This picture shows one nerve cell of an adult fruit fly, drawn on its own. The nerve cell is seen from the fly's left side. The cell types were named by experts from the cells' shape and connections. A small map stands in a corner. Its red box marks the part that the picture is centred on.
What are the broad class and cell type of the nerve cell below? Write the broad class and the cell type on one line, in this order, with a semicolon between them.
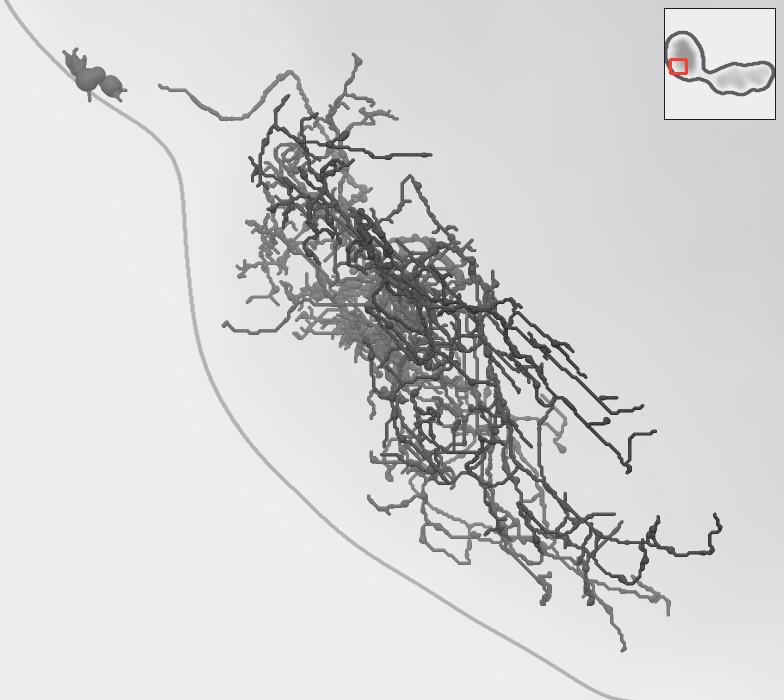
central-brain intrinsic neuron; GNG060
